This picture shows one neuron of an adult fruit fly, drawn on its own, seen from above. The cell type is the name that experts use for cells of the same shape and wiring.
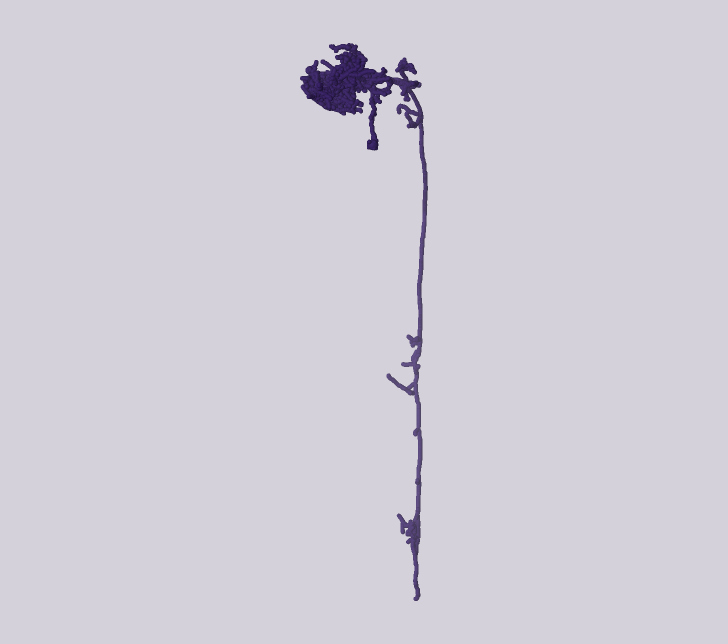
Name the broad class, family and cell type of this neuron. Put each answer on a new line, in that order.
descending neuron
hemilineage SMPpv2_ventral
DNpe052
